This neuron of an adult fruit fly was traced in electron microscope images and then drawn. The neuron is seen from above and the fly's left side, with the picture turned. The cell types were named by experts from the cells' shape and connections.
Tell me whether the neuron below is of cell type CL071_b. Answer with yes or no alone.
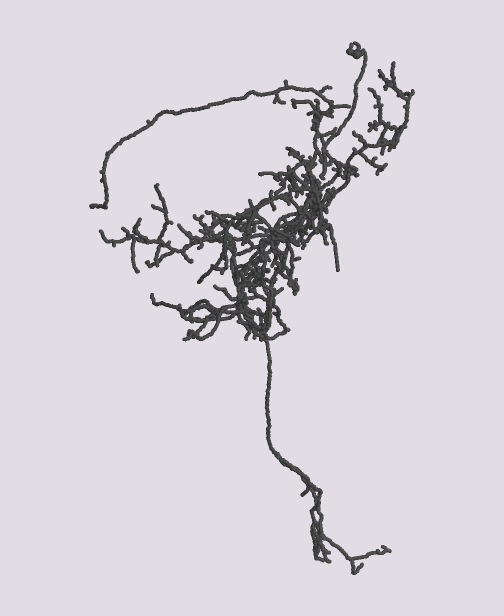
yes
